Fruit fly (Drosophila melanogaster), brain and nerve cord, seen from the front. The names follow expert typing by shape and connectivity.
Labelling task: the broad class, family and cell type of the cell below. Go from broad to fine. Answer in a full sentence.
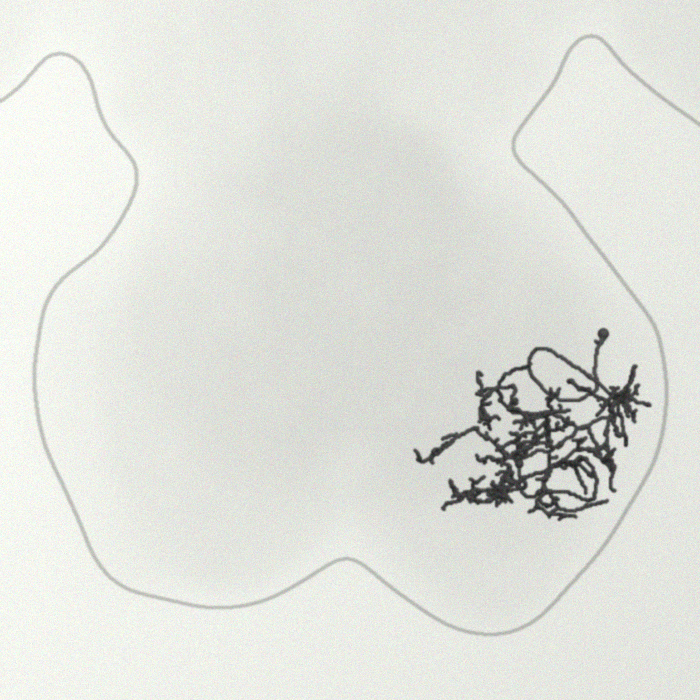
A nerve-cord intrinsic neuron of hemilineage 03A, type IN03A062_a.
